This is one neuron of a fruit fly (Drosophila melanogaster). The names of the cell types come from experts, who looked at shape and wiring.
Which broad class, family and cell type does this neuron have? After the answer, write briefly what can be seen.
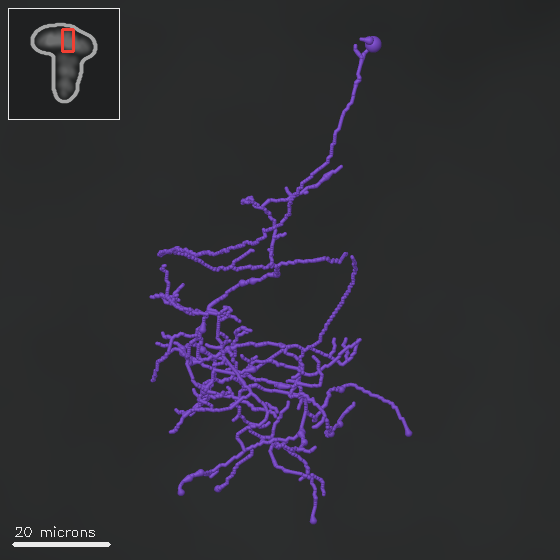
This is a central-brain intrinsic neuron. The family is hemilineage AOTUv1_ventral. The cell type is PS024. By the scale bar it is about 100 microns tall in this view. Dozens of branch ends can be seen.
